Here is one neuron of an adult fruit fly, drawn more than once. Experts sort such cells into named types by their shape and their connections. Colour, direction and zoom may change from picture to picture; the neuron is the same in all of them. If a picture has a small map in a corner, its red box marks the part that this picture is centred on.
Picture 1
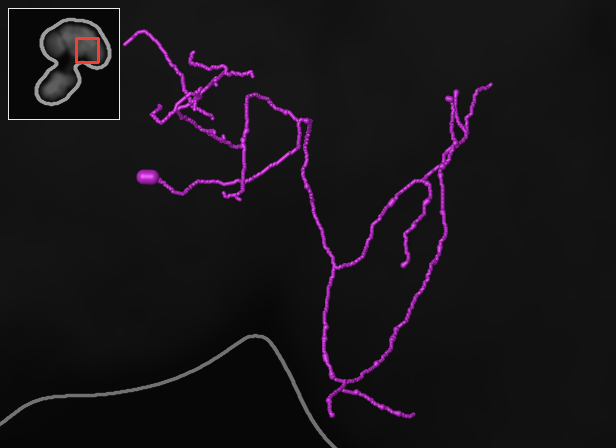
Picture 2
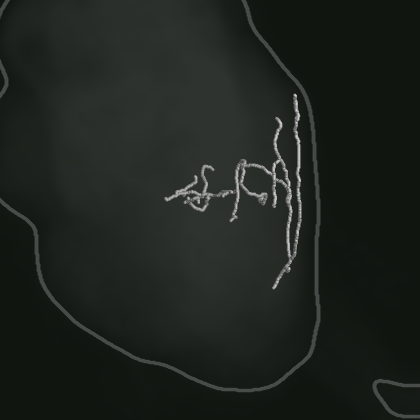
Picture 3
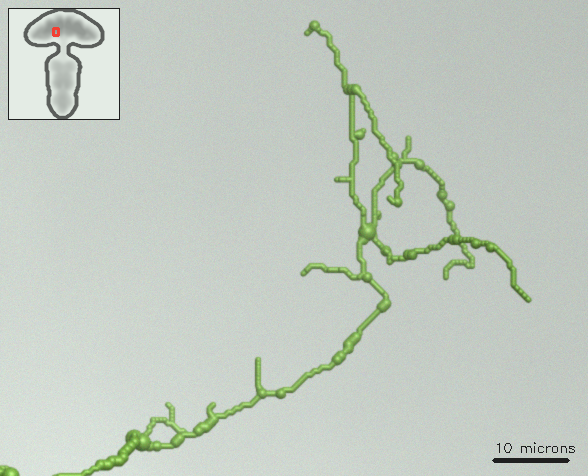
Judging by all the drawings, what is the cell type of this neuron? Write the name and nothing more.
LPT112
